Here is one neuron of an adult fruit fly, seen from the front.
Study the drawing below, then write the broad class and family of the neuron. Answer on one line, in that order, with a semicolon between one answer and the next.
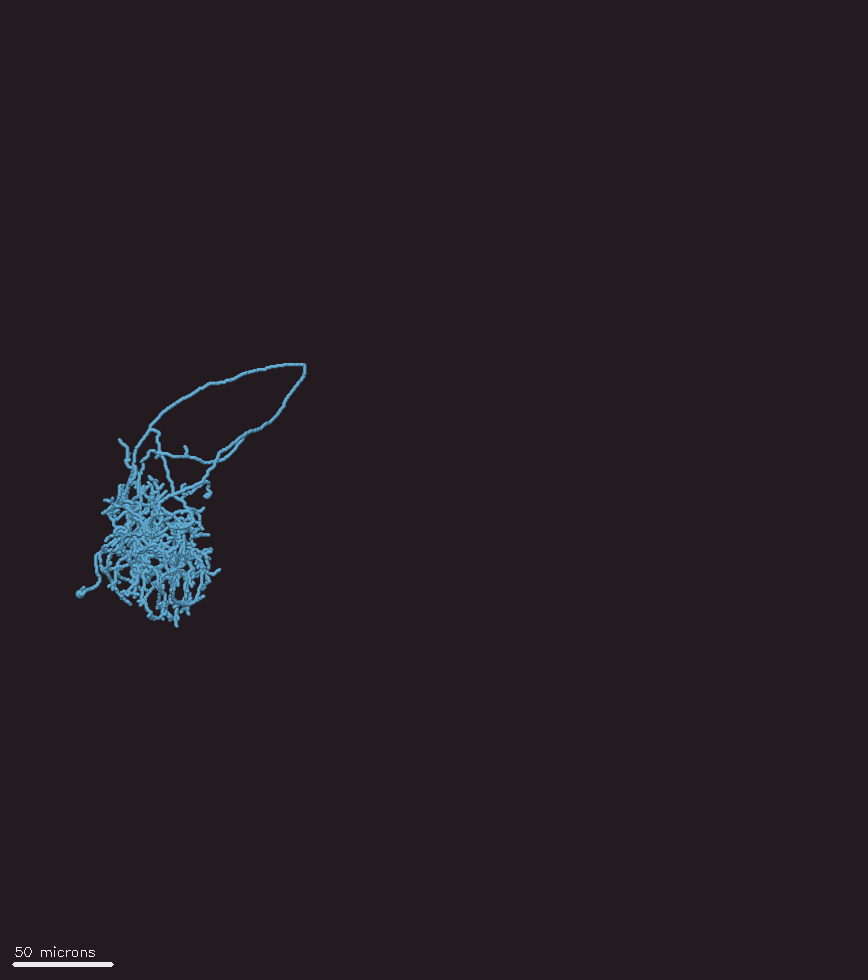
central-brain intrinsic neuron; hemilineage VLPl&p2_lateral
